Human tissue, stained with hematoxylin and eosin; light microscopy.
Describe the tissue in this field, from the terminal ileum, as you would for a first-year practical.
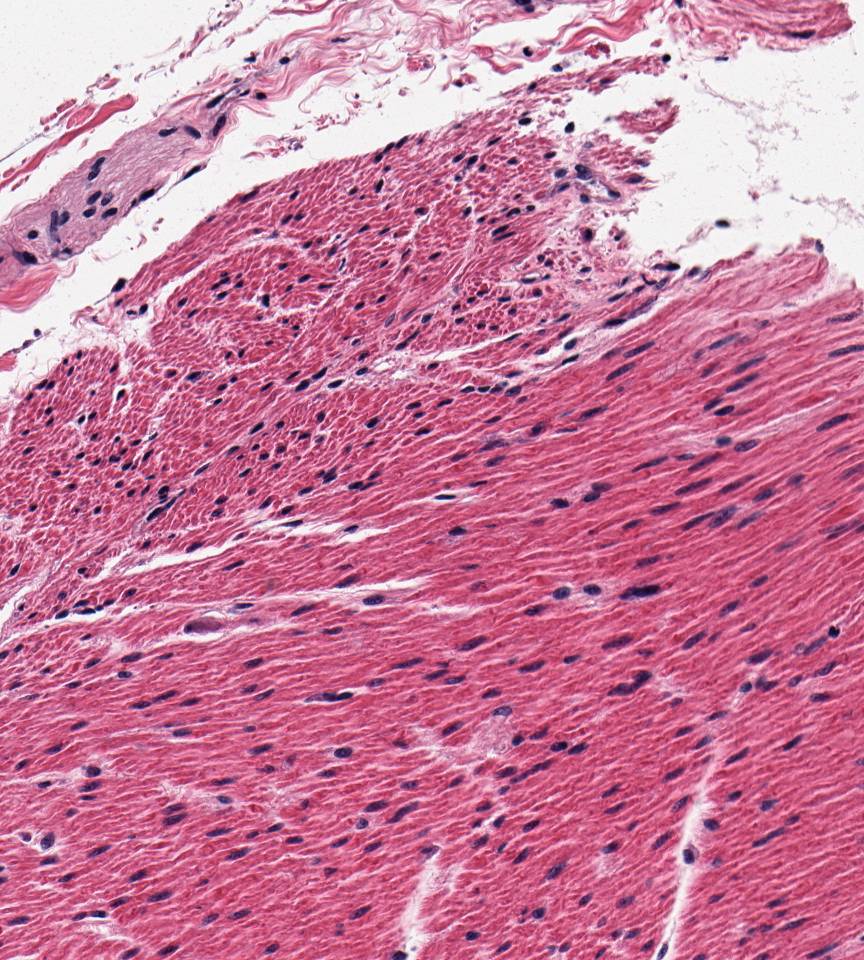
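Lower and right field: parallel muscle fibres, running lower left to upper right. Upper left: muscle band cut across, many small rounded fibre profiles. Smooth muscle cells: elongated, cigar-shaped, dark blue nuclei lying along the fibres. Between bundles: only thin strands of pale connective tissue.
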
